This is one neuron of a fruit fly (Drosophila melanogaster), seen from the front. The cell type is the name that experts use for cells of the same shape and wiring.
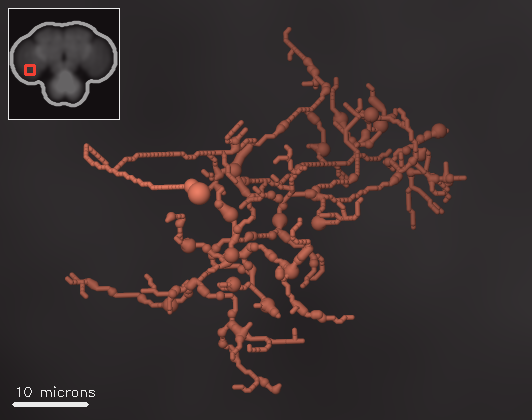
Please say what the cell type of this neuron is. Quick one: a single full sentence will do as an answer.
For this neuron, the cell type is Mi14.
